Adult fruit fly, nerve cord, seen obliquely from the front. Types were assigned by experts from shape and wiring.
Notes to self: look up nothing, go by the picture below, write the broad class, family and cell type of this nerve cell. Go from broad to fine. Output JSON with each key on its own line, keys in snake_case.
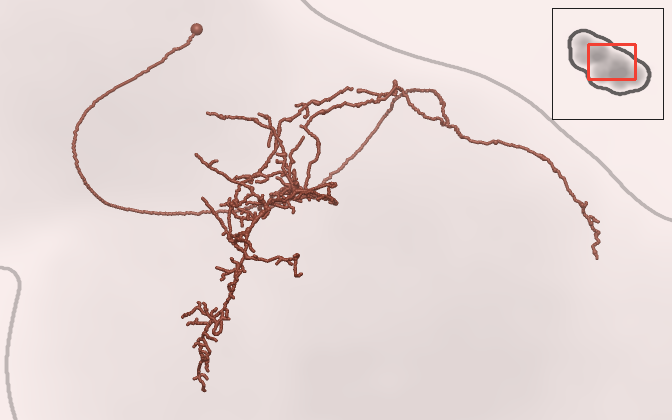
{
 "broad_class": "nerve-cord intrinsic neuron",
 "family": "hemilineage 19B",
 "cell_type": "IN19B086"
}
